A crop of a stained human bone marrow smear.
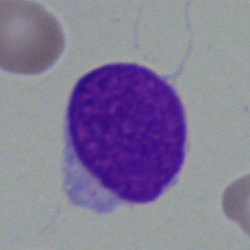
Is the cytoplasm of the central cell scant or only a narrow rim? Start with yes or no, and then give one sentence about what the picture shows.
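Yes. The cytoplasm is scant and pale blue-grey.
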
